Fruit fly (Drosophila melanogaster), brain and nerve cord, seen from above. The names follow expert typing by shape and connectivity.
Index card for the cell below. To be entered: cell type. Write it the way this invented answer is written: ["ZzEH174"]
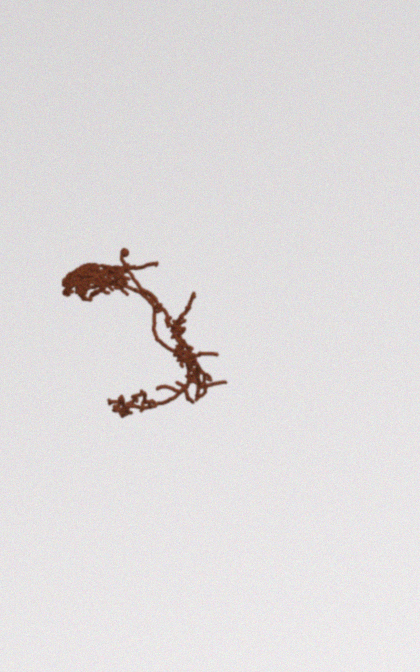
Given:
["AOTU013"]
